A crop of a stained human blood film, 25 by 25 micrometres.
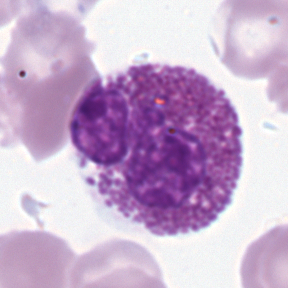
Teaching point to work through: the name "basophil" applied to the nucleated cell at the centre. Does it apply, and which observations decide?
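The nucleus has two lobes, one at the cell's left edge and one near the centre, with dense, dark purple chromatin. Coarse, round, reddish-purple granules of fairly even size crowd the cytoplasm.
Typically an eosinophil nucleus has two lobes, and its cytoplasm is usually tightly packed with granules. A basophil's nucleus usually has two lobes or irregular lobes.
The two lobes alone would therefore fit either name.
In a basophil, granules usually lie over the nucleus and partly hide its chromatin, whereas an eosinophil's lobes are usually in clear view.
Here both lobes and their chromatin can be seen.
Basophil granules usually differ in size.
The even-sized granules here speak against basophil. The cell is an eosinophil, not a basophil.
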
